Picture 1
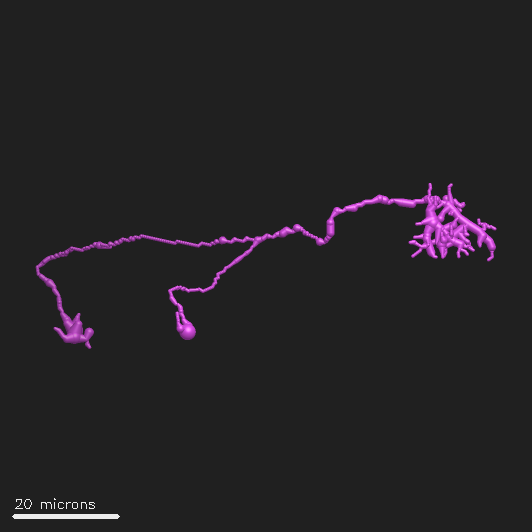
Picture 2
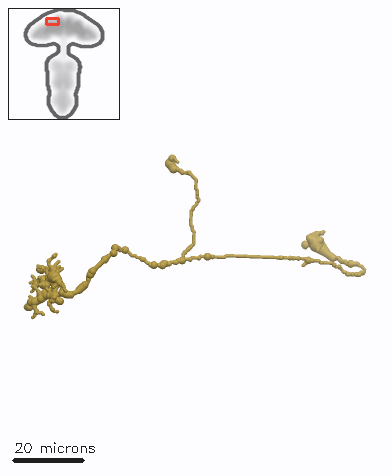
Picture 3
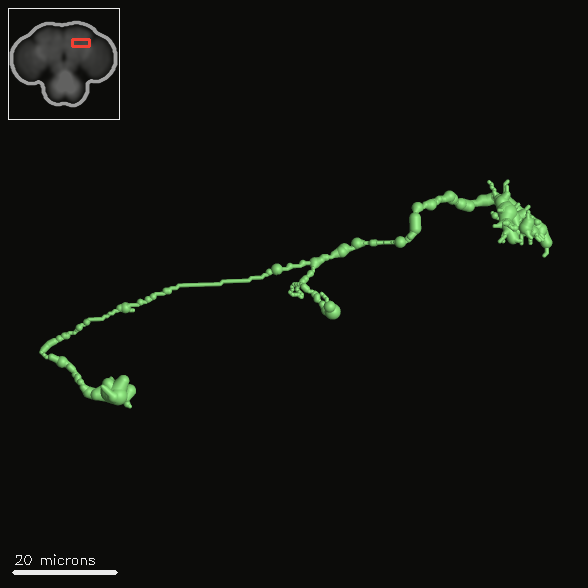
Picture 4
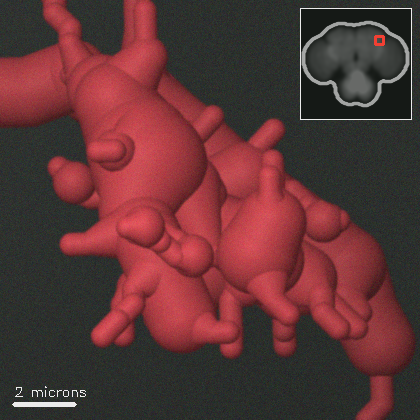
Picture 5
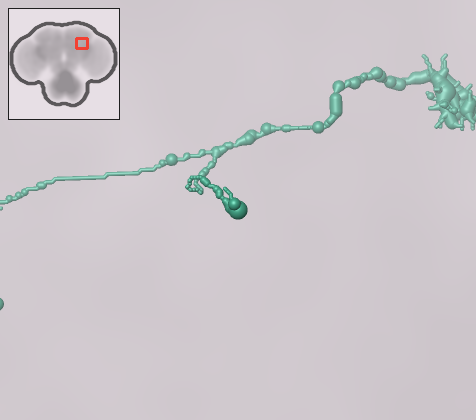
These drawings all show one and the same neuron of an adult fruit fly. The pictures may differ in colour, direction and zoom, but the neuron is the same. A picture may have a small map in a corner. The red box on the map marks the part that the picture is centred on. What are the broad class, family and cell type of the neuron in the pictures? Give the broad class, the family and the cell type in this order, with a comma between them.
central-brain intrinsic neuron, hemilineage AOTUv3_dorsal, TuBu01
